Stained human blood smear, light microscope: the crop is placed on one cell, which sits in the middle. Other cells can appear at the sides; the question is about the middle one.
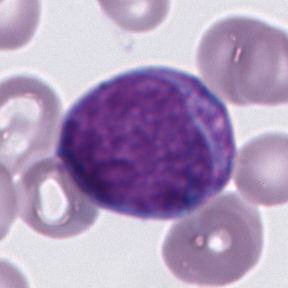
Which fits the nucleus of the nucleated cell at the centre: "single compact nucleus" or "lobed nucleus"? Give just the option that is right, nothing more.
Single compact nucleus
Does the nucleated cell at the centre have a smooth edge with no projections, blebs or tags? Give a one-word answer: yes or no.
Yes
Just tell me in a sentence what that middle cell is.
On this slide crop, the central cell is a promyelocyte.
